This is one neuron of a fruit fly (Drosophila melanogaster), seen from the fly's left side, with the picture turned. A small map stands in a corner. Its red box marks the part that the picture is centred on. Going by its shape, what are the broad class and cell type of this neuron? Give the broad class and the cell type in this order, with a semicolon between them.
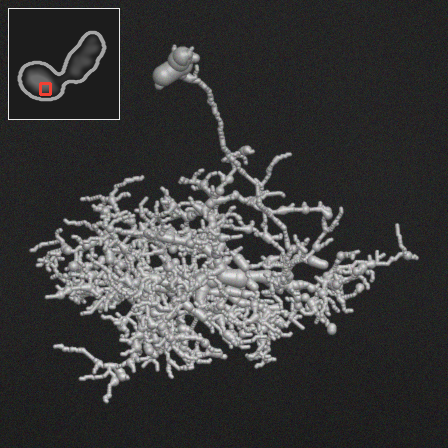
central-brain intrinsic neuron; GNG089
